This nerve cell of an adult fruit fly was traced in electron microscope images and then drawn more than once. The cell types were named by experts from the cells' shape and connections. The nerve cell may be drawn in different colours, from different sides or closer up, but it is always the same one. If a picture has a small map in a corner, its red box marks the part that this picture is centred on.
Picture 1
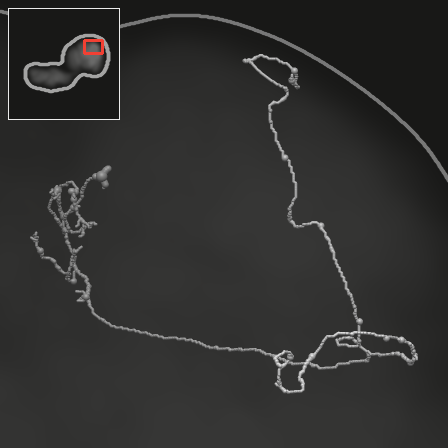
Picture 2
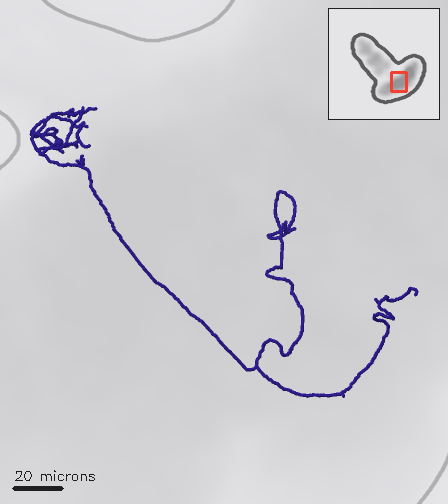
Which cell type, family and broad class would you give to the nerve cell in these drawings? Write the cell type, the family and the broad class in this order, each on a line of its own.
KCab-s
class Kenyon Cell
central-brain intrinsic neuron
